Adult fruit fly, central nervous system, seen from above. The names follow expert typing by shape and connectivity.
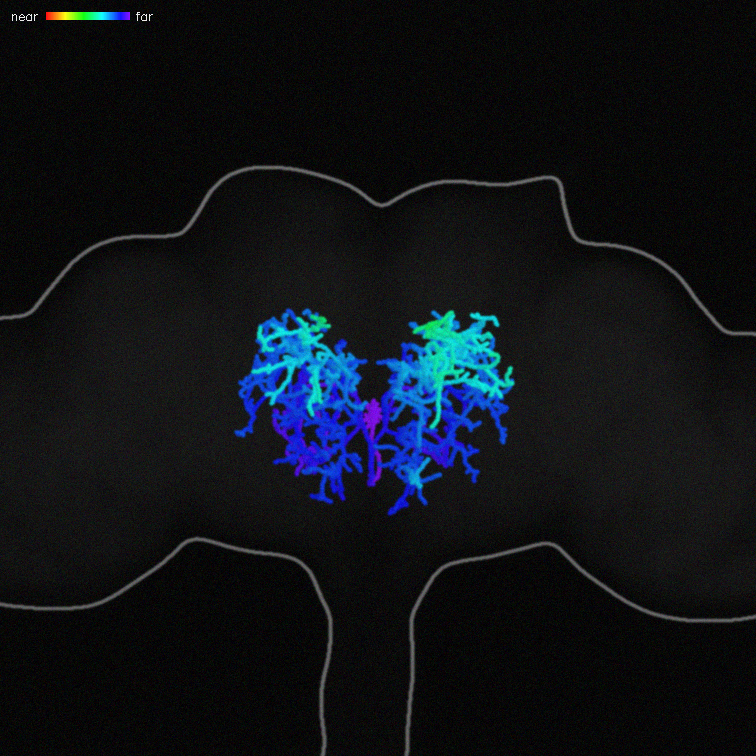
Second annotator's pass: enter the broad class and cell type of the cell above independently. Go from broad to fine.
central-brain intrinsic neuron; GNG297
